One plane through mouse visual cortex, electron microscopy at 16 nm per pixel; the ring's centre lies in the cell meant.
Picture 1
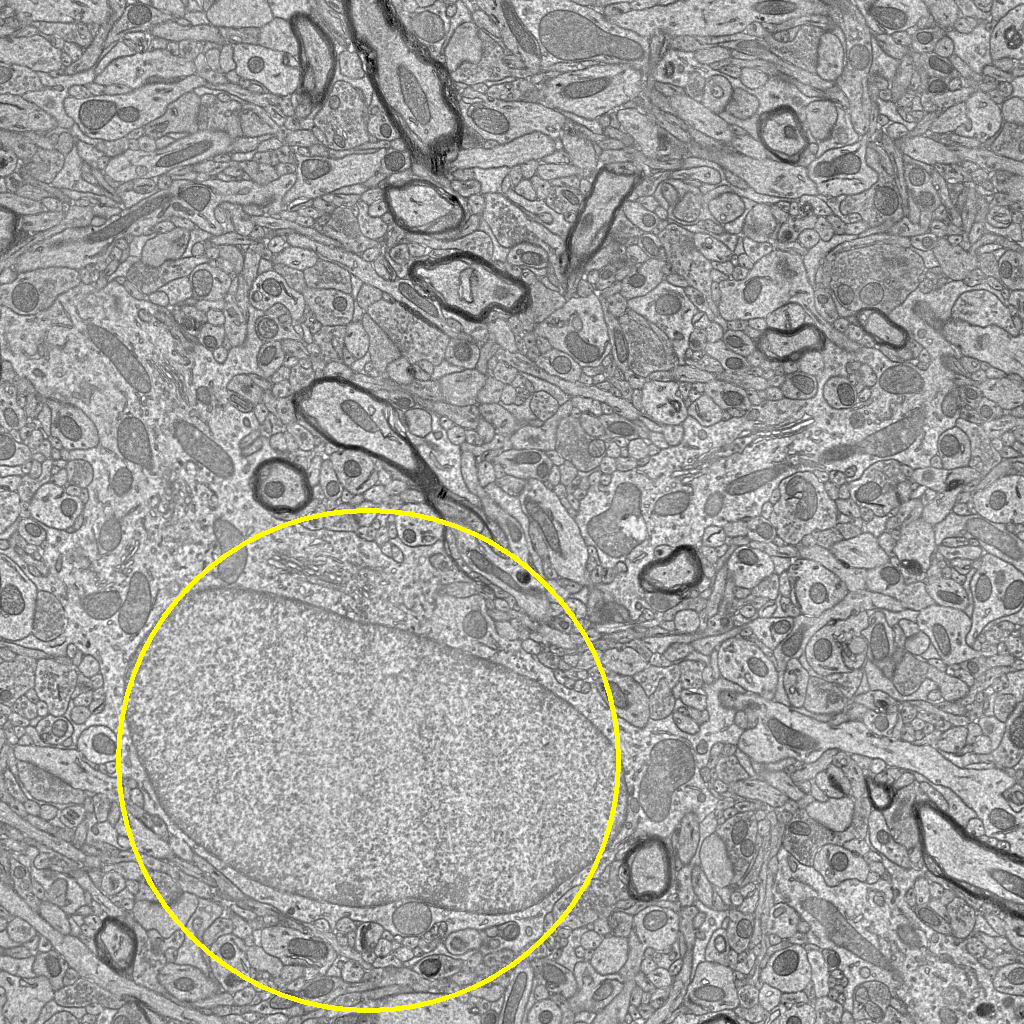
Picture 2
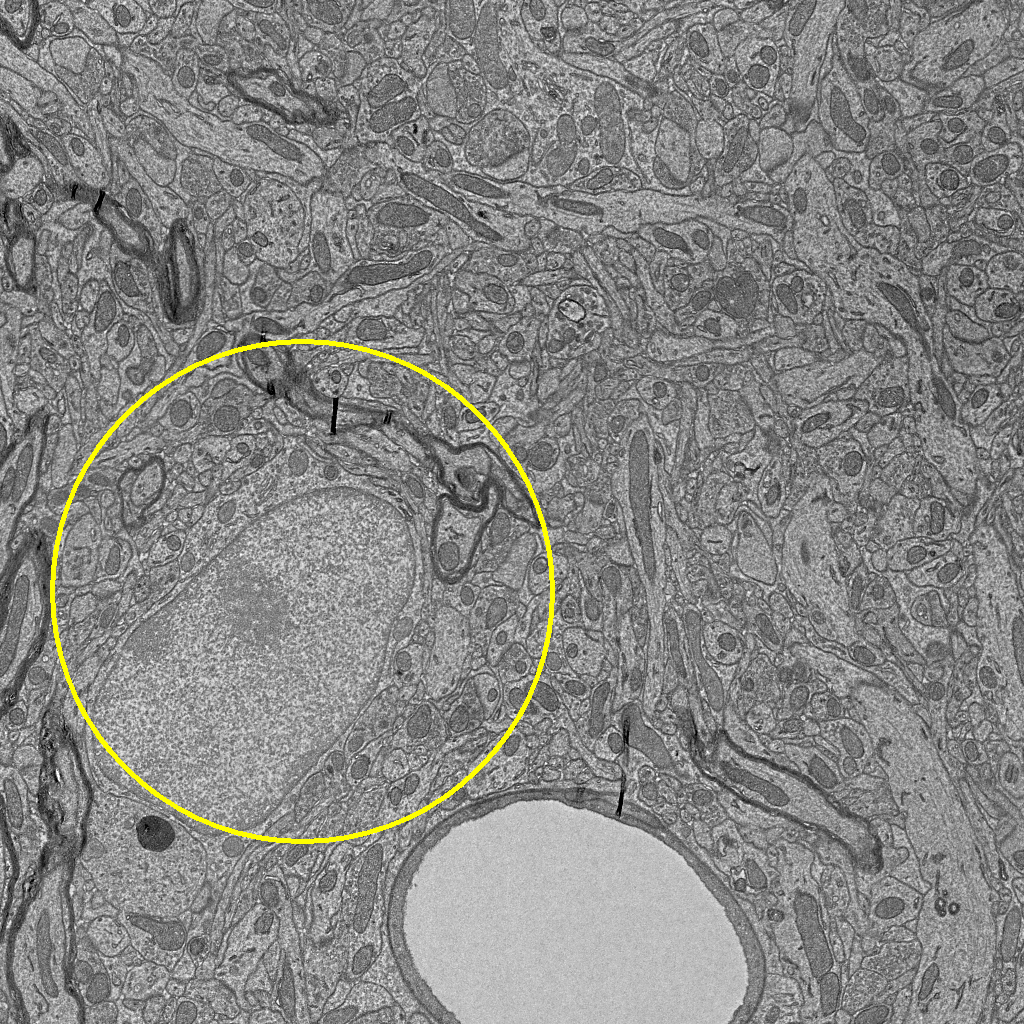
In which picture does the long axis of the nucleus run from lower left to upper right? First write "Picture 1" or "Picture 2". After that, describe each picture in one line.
Picture 2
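In picture 1: The nucleus is an elongated oval whose long axis runs from upper left to lower right.
In picture 2: The nucleus is a large oval elongated from lower left to upper right.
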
